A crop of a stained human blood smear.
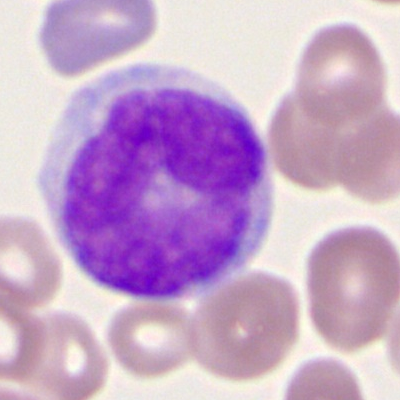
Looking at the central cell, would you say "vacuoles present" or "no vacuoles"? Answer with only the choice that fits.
No vacuoles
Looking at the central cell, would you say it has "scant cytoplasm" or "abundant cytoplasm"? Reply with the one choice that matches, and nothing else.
Scant cytoplasm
